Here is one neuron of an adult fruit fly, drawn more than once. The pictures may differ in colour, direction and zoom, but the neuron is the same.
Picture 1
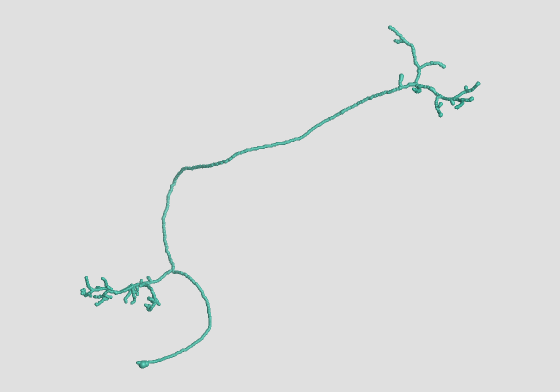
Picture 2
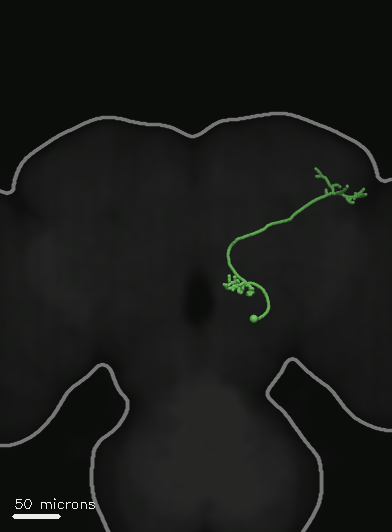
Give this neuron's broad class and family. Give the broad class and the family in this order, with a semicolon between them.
central-brain intrinsic neuron; hemilineage ALv1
